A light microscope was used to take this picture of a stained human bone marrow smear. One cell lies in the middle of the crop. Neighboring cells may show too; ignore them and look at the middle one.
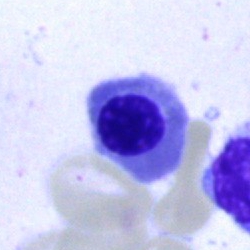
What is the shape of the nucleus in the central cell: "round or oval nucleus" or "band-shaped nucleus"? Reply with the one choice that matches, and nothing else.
Round or oval nucleus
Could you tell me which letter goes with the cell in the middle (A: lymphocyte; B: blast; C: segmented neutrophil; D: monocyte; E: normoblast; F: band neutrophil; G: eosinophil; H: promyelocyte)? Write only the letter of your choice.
E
